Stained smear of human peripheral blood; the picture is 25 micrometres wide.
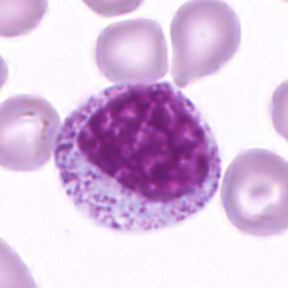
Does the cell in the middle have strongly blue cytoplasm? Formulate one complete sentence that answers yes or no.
No, pink, salmon or almost colourless cytoplasm with no blue or grey is present in this cell.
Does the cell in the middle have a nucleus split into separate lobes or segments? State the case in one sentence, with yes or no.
No, the nucleus of this cell is one compact round, oval or kidney-shaped mass.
